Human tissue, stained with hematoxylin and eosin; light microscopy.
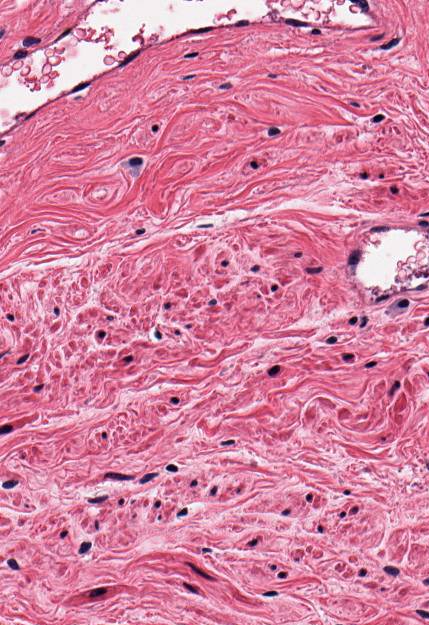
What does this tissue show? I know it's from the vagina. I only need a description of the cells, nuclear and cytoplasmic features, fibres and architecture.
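Wavy pink collagen fibres make up the upper third of the field, running roughly from left to right. Throughout, the nuclei are small and dark, widely scattered rather than crowded. Along the top left edge, a space containing red blood cells is lined by a thin layer of flattened cells. A smaller such space lies at the right edge in the upper middle of the field.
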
